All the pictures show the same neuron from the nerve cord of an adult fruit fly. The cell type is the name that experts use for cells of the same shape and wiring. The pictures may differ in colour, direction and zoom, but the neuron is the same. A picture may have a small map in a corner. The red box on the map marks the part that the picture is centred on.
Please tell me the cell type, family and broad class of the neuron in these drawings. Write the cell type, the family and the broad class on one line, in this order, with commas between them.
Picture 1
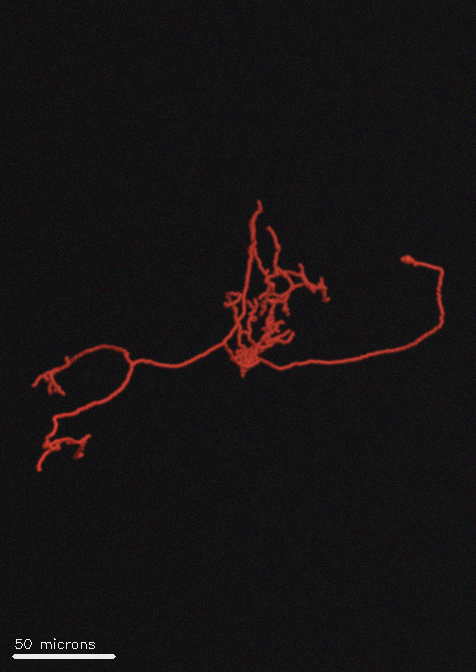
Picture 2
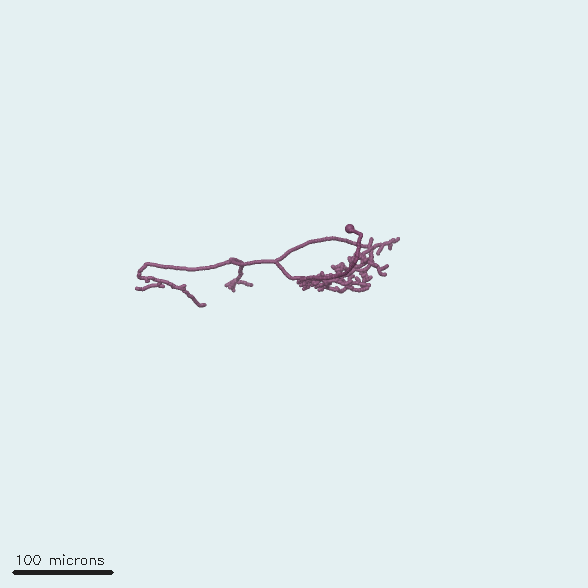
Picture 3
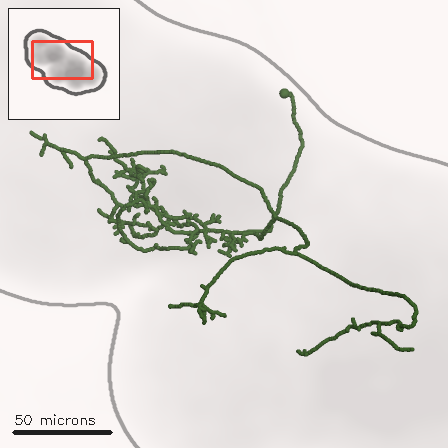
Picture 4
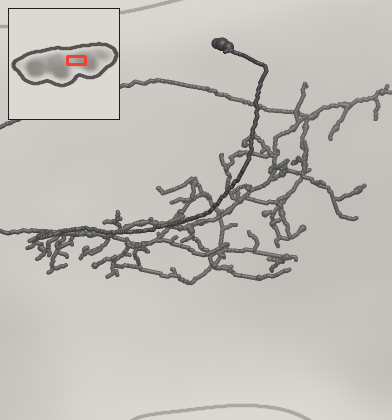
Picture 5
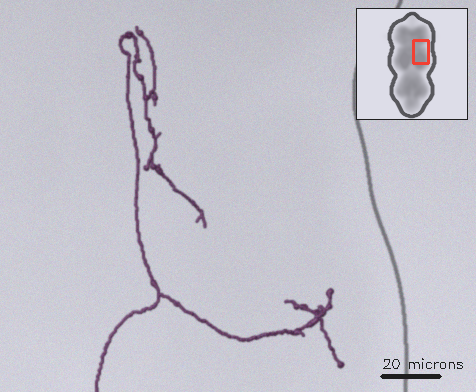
IN18B047, hemilineage 18B, nerve-cord intrinsic neuron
